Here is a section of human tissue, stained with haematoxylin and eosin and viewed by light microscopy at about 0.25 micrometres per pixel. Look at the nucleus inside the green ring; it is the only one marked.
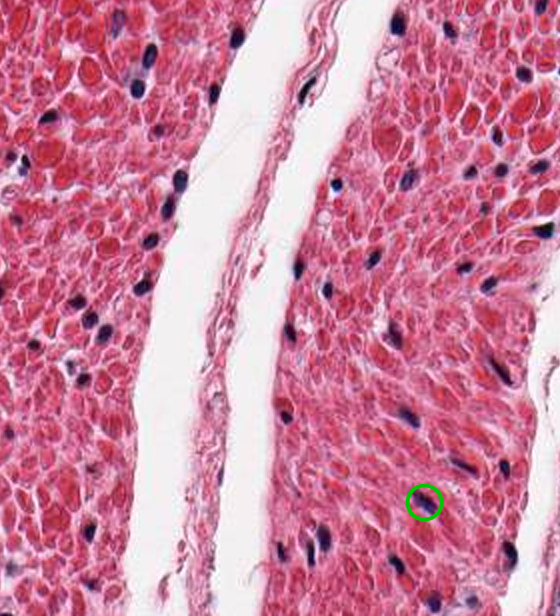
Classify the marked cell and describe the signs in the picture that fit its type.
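It is a smooth muscle cell. The nucleus is elongated, oval to cigar-shaped, and lies slanted in the same direction as several other elongated nuclei nearby. The nucleus stains dark blue-purple, fairly evenly throughout, and is about the same size as the neighbouring nuclei. The cytoplasm around the nucleus is pink-red and smooth, and its outline is hard to separate from the adjacent cells. The cell lies in a tightly packed band of pink cells, many of them cut across as small rounded profiles, to the right of the long clear spaces.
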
